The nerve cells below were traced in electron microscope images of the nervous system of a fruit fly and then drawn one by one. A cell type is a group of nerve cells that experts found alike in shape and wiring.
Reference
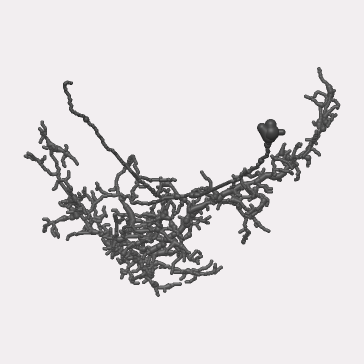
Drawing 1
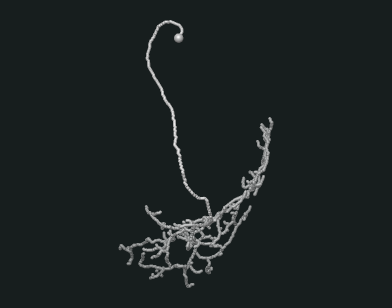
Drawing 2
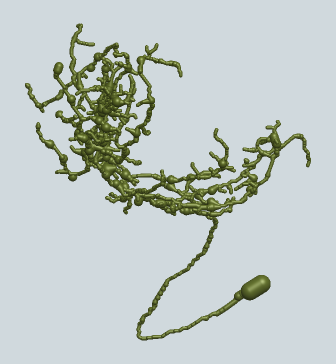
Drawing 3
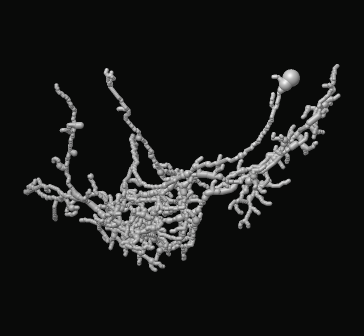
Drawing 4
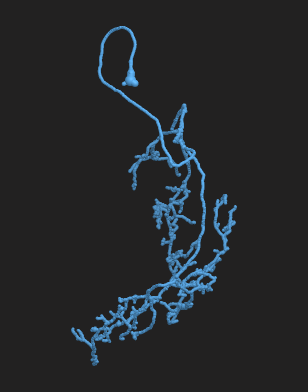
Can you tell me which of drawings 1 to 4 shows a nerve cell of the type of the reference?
Drawing 3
